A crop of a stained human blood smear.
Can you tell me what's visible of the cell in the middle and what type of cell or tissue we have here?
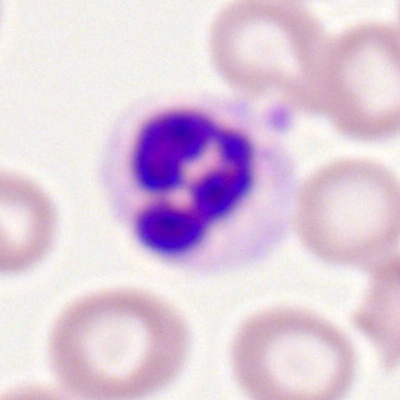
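Roughly round, smooth outline. Nucleus split into at least three separate lobes, arranged around a pale pink central area. No nucleoli visible. This is a segmented neutrophil.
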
